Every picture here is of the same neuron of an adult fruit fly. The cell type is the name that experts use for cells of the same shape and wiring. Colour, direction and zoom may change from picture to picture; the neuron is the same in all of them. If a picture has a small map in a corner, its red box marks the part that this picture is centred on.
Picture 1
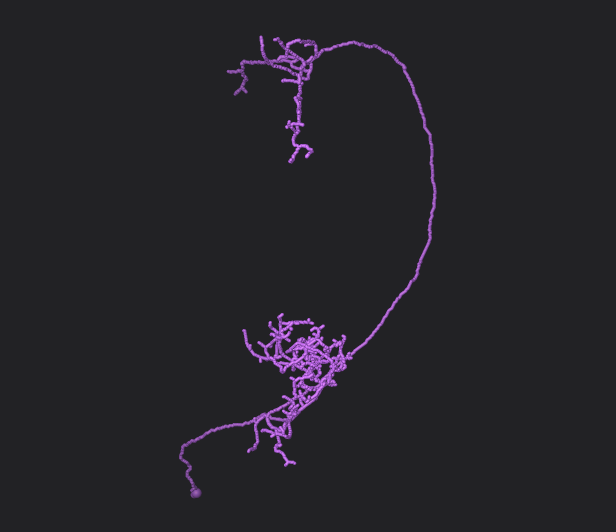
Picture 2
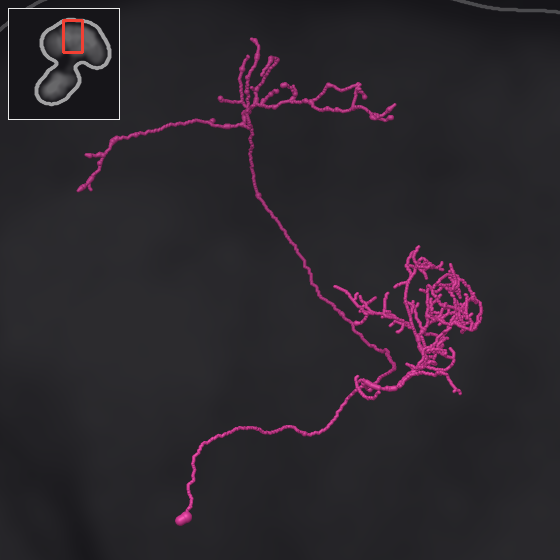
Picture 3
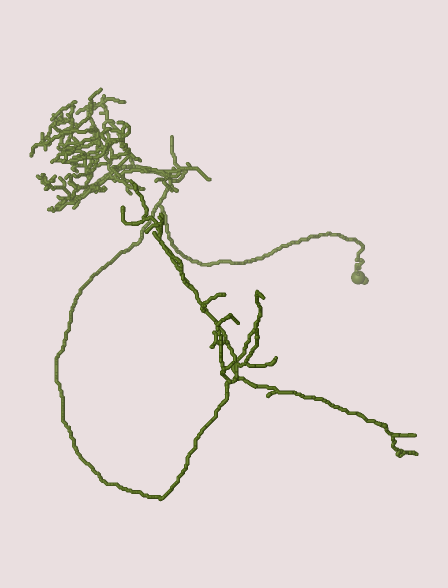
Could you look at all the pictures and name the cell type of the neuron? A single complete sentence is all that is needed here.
The type of this neuron is the cell type M_lvPNm26.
